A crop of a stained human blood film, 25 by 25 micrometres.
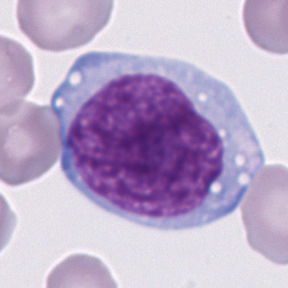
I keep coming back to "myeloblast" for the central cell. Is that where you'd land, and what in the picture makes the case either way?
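Measuring about 19 by 15 micrometres, the cell has a slightly angular outline with some flattened stretches. Its nucleus, about 14 by 12 micrometres, is a single rounded oval mass without lobes and fills about 60% of the cell's area. No granules are visible in the cytoplasm, and several small round clear vacuoles lie near its edge.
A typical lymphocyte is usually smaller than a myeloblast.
The size of this cell therefore favours myeloblast over typical lymphocyte.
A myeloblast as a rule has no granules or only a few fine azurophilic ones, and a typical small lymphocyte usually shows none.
Absence of granules thus fits both names. Myeloblast fits this cell.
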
